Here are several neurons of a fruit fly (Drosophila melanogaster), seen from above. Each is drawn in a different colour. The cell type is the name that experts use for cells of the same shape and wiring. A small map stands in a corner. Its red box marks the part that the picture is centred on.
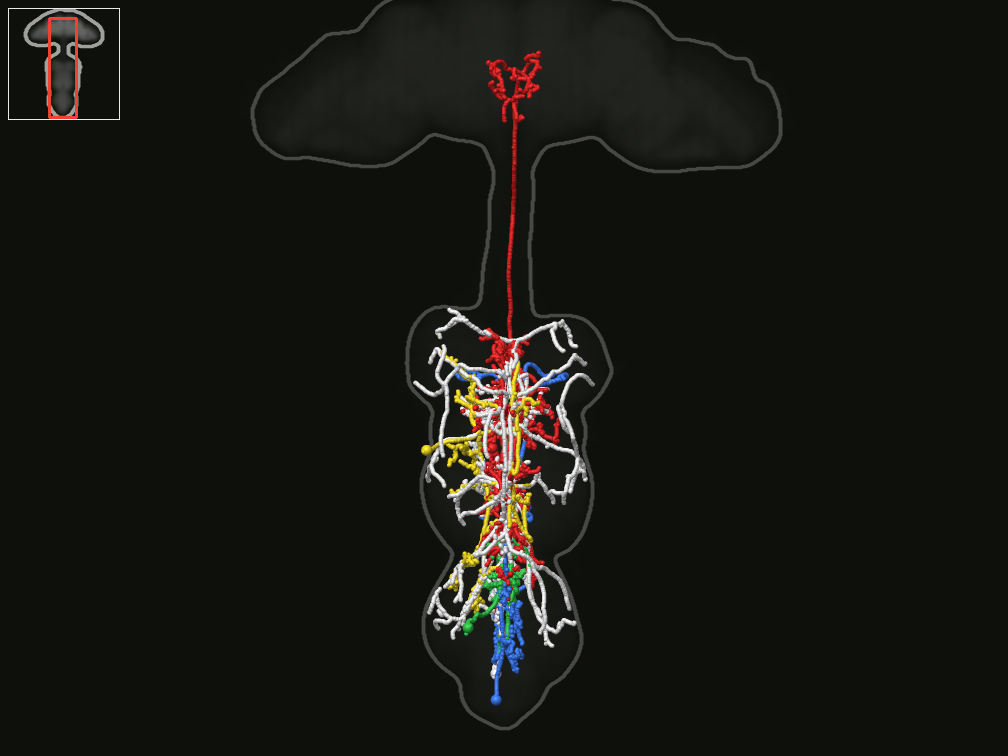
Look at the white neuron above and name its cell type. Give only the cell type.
IN05B003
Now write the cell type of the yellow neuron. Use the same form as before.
IN18B037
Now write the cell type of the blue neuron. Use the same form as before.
IN05B022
